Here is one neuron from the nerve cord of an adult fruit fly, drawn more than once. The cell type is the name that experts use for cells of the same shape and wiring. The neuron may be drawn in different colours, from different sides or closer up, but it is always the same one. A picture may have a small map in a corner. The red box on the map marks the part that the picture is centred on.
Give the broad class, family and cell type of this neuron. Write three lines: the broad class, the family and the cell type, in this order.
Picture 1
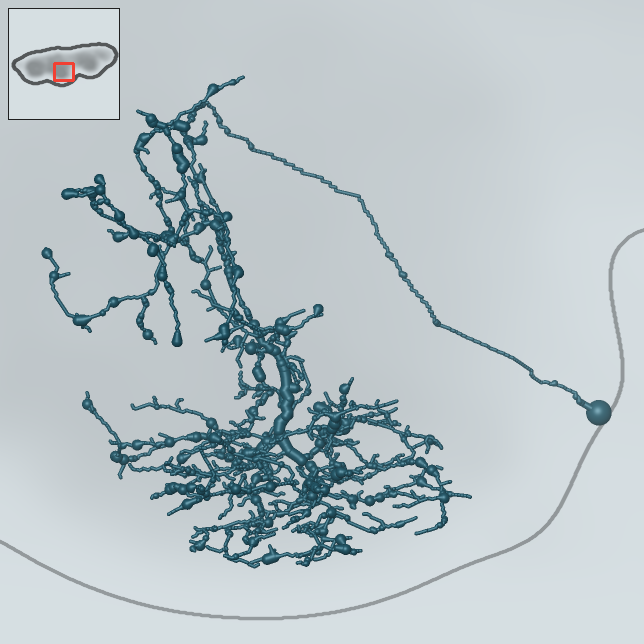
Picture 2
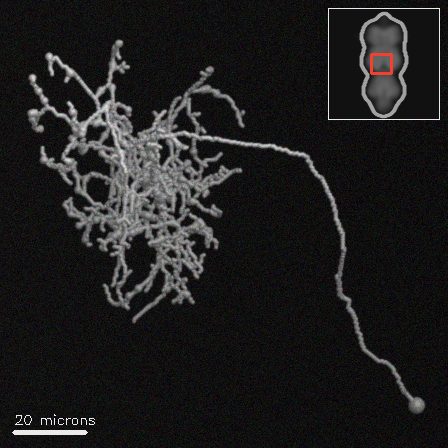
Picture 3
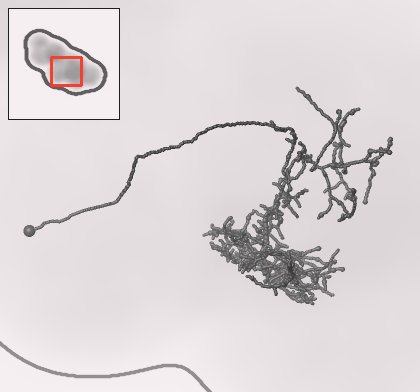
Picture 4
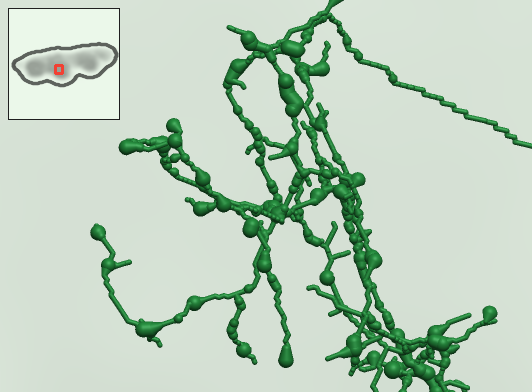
nerve-cord intrinsic neuron
hemilineage 12B
IN12B036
